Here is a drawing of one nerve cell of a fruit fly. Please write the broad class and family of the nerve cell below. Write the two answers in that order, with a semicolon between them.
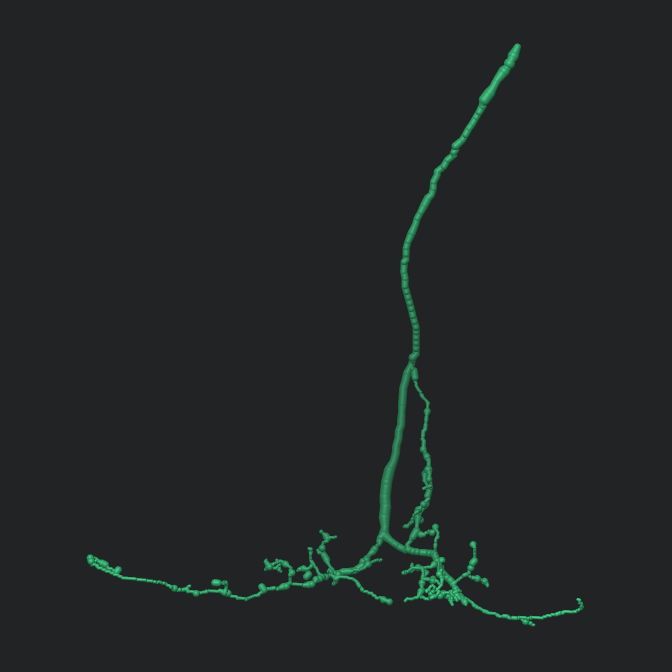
sensory neuron entering the nerve cord; class mechanosensory tactile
